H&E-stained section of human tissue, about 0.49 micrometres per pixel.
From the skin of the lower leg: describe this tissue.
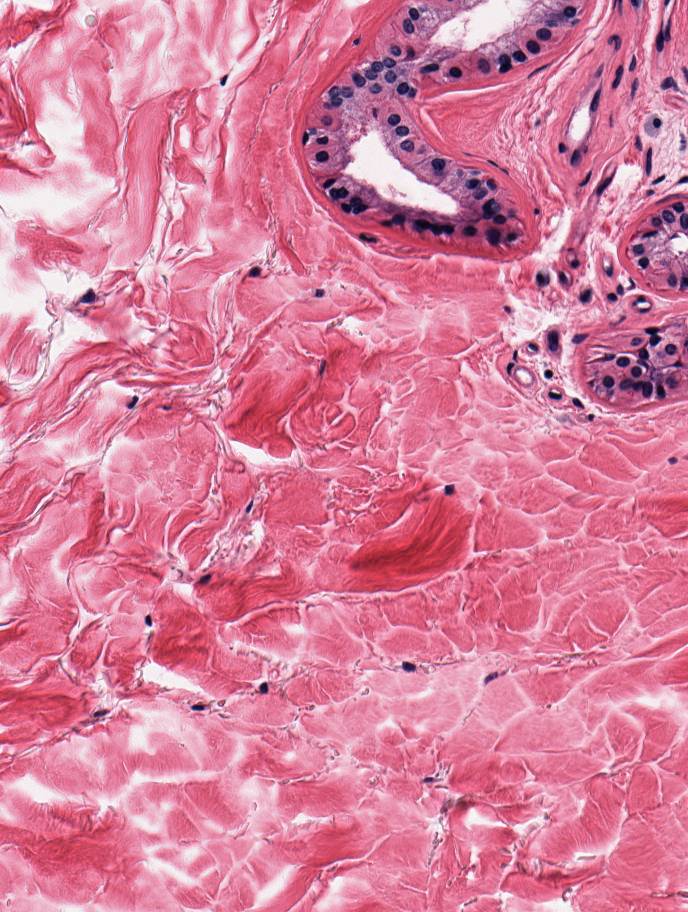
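Mostly dense collagen bundles here, with just sparse small dark fibroblast nuclei between them. The epithelial tubules sit only in the upper right corner, lined by cells with round dark nuclei and pale purplish cytoplasm, and collagen fibres curve around the uppermost one, following its outline.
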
